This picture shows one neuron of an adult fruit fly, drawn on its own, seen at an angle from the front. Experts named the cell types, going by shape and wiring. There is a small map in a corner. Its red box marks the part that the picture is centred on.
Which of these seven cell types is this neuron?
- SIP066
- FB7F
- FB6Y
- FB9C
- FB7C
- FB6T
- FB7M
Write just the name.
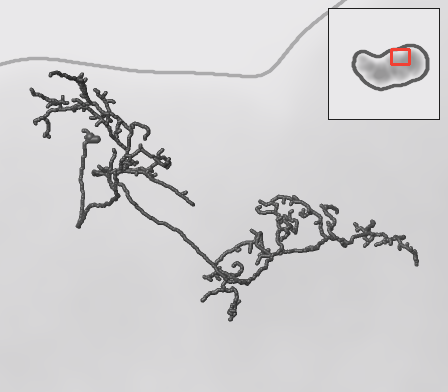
FB7M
